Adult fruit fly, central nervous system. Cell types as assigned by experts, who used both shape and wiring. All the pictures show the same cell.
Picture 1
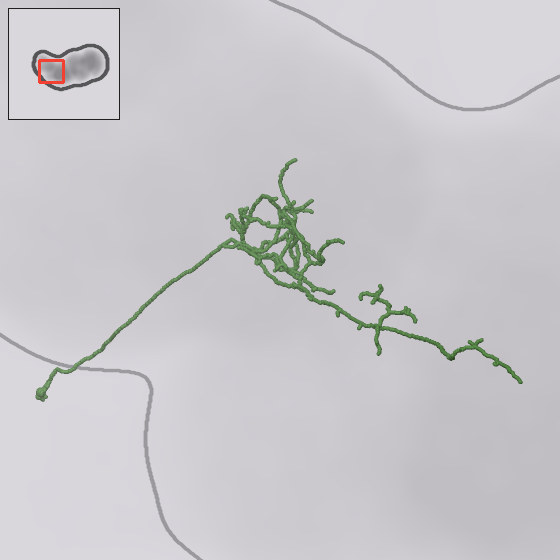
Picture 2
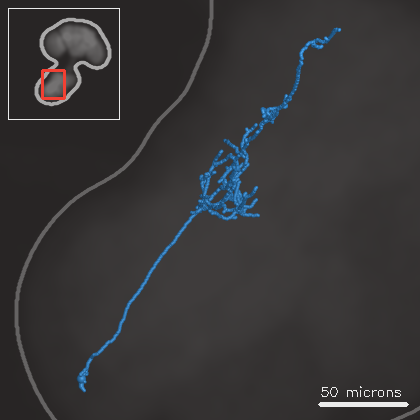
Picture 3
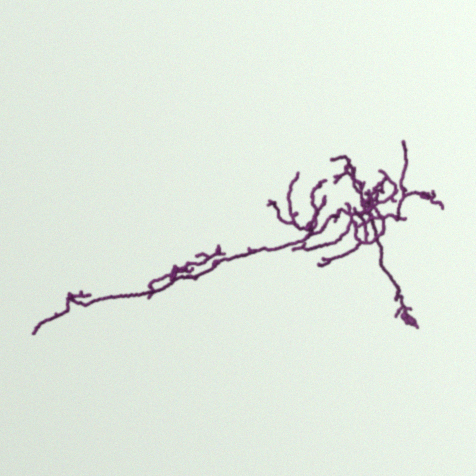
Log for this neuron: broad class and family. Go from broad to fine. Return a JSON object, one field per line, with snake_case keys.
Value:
{
 "broad_class": "nerve-cord intrinsic neuron",
 "family": "hemilineage 16B"
}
